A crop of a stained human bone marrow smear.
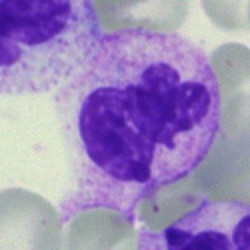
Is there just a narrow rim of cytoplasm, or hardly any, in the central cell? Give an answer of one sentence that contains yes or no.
No, the cell has plenty of cytoplasm around its nucleus.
